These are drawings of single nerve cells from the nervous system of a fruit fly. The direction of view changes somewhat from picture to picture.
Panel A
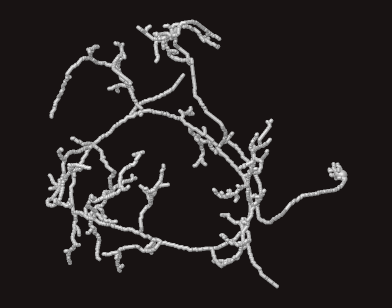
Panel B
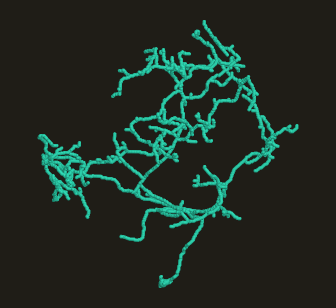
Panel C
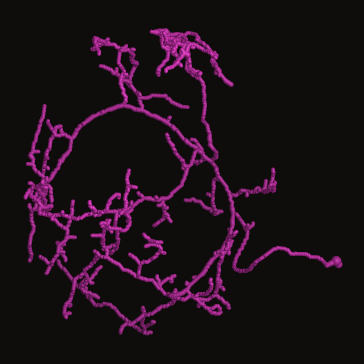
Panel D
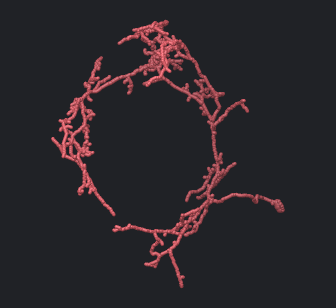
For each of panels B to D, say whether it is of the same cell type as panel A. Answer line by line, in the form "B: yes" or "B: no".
B: yes
C: yes
D: no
